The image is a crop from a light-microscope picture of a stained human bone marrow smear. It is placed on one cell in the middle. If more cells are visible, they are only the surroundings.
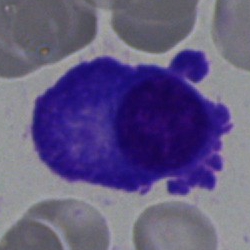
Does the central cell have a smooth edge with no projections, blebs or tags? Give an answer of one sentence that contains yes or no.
No, along its edge the cell is rough, not smooth.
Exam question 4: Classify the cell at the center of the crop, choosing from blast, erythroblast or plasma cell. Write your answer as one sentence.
Among the cells in view, the one in the middle is a plasma cell.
